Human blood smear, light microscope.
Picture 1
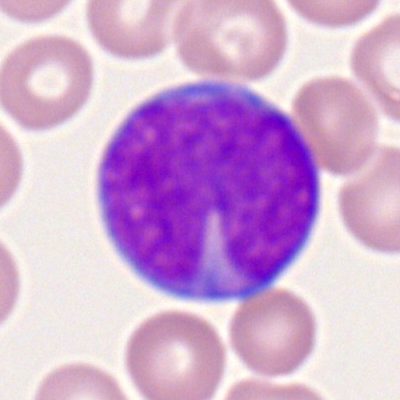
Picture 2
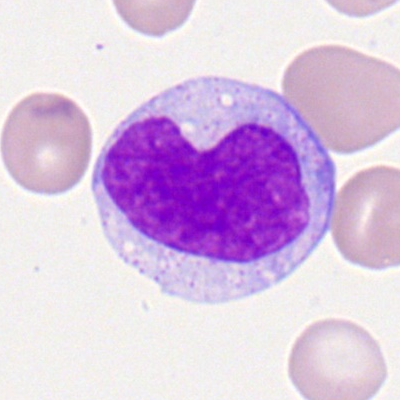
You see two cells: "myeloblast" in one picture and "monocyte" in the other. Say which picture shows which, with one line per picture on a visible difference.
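Picture 1 – myeloblast. No vacuoles are seen in the cell.
Picture 2 – monocyte. A small clear vacuole sits in the cytoplasm at the notch of the nucleus.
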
